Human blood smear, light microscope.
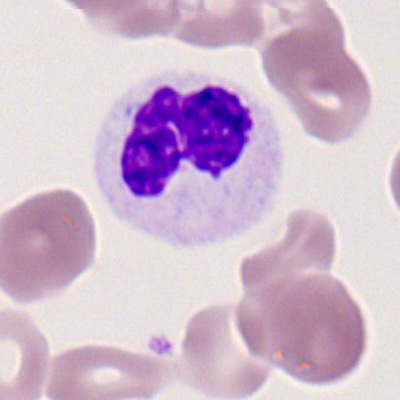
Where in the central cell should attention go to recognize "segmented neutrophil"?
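The picture shows a segmented neutrophil with a round, smooth outline. Its nucleus lies in the upper part of the cell, so a wider rim of cytoplasm remains below it. The chromatin is dark purple and coarsely clumped. The cytoplasm is pale lilac.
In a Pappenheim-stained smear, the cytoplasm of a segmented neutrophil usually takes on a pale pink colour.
The paleness of the cytoplasm therefore goes with the name, while its shade here is lilac rather than pink.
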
